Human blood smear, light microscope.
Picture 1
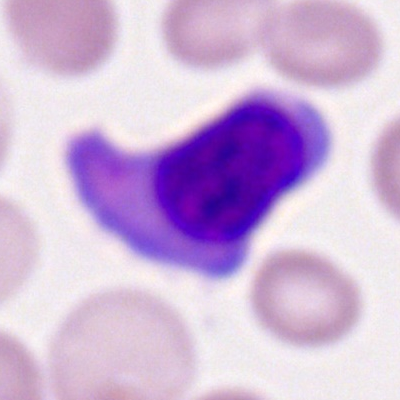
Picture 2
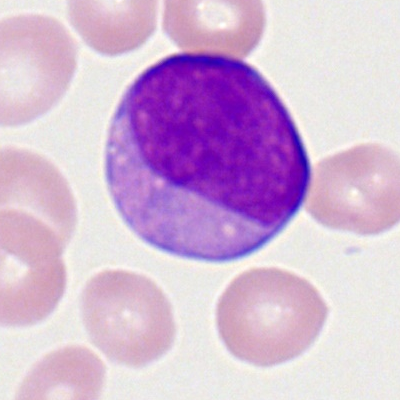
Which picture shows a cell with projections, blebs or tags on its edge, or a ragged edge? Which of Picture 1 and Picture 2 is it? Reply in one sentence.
Picture 1 contains the cell with the rough edge.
